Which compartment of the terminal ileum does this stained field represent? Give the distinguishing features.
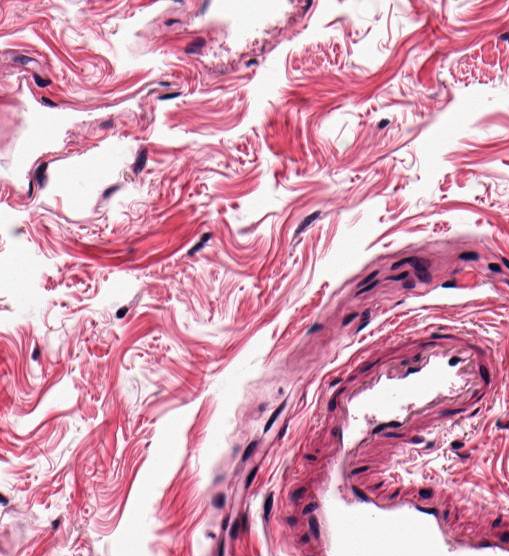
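You're looking at dense connective tissue. Notice the sparse dark, spindle-shaped fibroblast nuclei scattered among the collagen bundles.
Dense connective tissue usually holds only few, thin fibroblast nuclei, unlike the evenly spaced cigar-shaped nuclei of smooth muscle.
The upper and left parts of the field are loose connective tissue, with clear spaces between collagen bundles.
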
